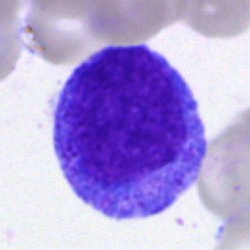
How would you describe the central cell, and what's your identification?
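Oval and smooth, the outline encloses cytoplasm that stains blue and contains no vacuoles. The chromatin is finely granular and evenly spread. The cell is a blast.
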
